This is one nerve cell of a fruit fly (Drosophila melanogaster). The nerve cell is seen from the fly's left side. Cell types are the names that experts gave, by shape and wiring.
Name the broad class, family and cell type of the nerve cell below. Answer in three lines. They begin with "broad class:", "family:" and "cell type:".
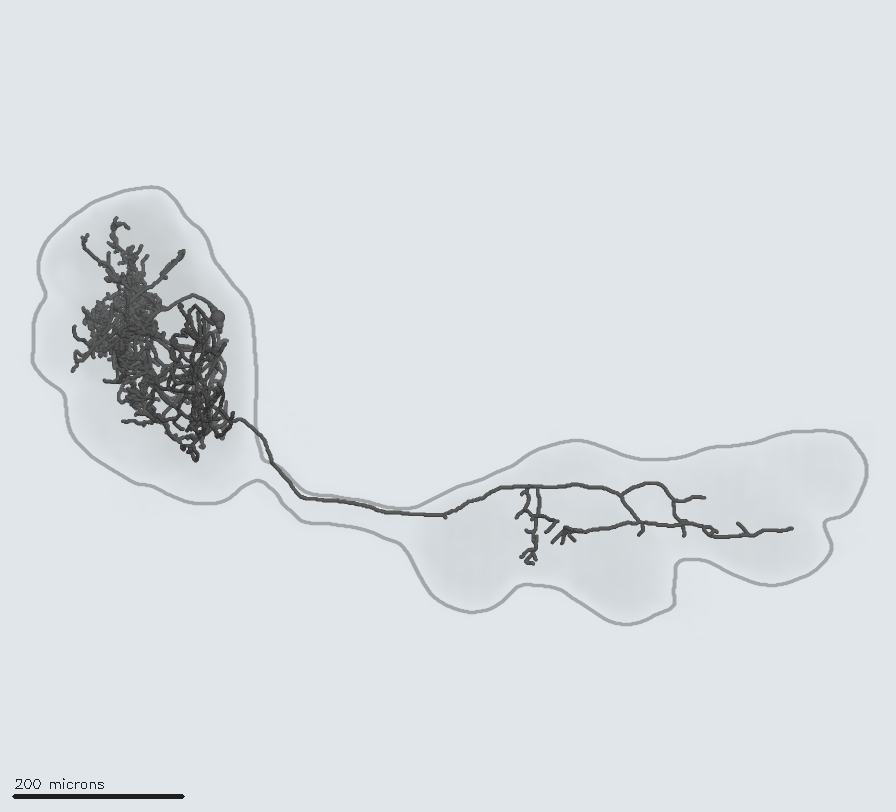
broad class: descending neuron
family: DNp
cell type: DNp30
